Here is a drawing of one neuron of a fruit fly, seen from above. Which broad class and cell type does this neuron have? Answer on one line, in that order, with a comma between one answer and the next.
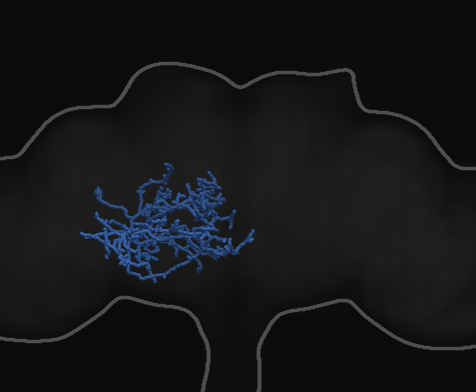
central-brain intrinsic neuron, GNG385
